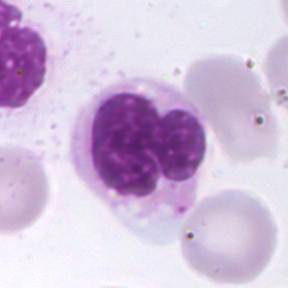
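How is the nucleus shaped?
A deep notch splits it into two unequal lobes, with the bigger one on the left.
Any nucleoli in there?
None that stand out distinctly.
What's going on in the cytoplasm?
It makes a moderate rim, widest below the nucleus, with a few fine pinkish granules scattered mostly through its lower part.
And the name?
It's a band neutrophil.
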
